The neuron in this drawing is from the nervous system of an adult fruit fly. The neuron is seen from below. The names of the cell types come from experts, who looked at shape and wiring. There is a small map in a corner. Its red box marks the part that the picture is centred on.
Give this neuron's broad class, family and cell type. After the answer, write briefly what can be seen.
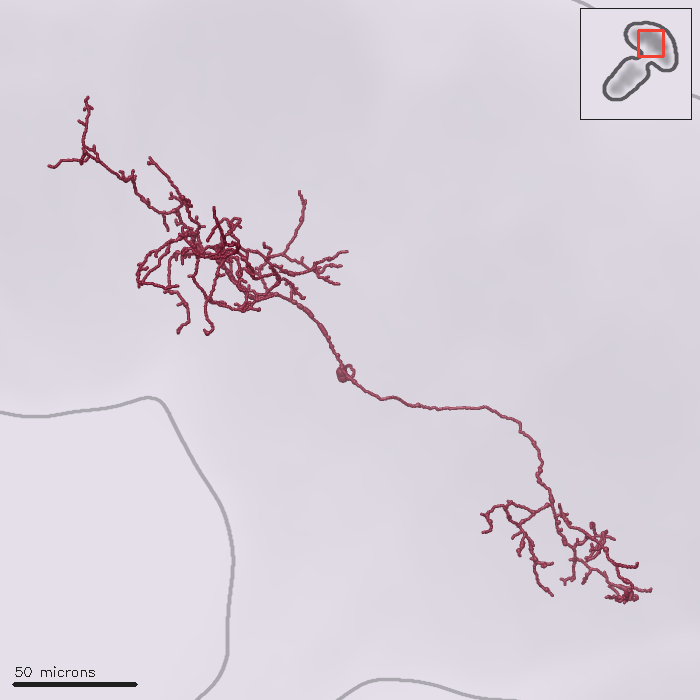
Its broad class is central-brain intrinsic neuron. The family is hemilineage DM1_dorsal. The cell type is CB4072. It is in the brain and does not reach the nerve cord. By the scale bar it is about 250 microns wide in this view. Dozens of branch ends can be seen.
